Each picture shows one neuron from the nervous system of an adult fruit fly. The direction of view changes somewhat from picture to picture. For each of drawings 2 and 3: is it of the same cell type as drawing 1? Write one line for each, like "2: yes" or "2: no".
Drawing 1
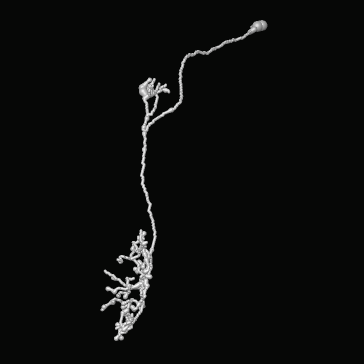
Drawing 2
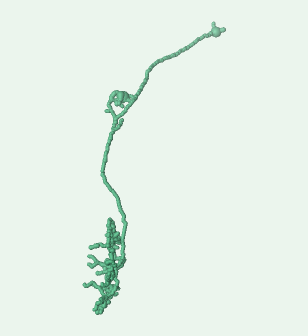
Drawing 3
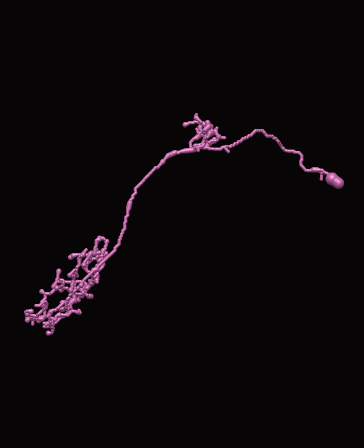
2: yes
3: yes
